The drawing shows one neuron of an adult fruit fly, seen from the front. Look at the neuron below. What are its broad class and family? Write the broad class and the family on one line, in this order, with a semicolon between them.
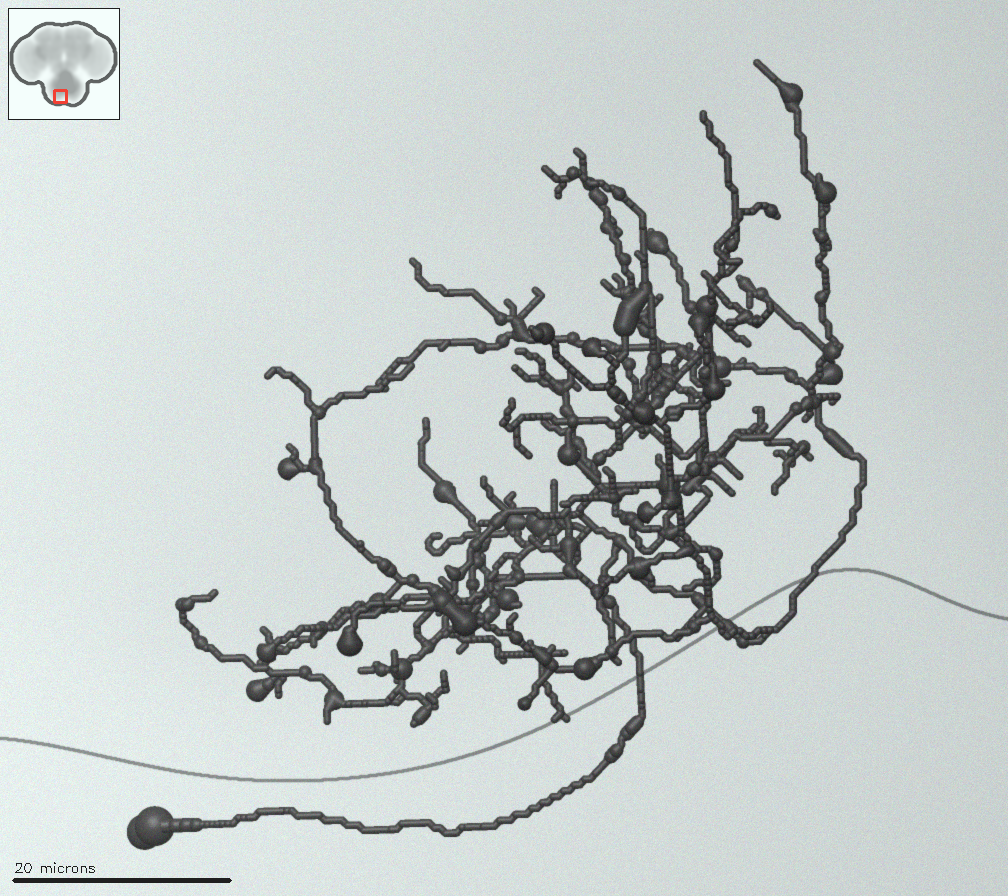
nerve-cord intrinsic neuron; hemilineage 01B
